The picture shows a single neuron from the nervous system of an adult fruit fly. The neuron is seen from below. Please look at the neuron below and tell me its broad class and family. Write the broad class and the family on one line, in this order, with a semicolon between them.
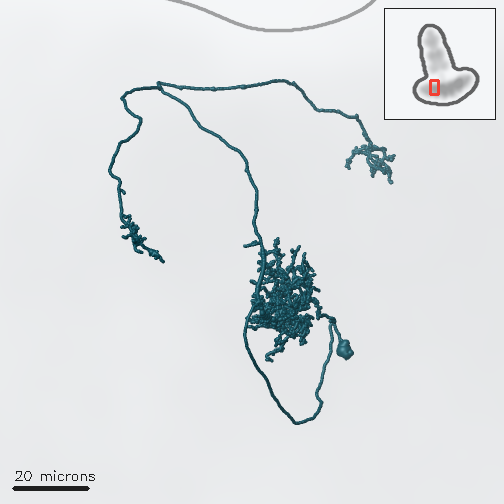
visual projection neuron; LLPC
